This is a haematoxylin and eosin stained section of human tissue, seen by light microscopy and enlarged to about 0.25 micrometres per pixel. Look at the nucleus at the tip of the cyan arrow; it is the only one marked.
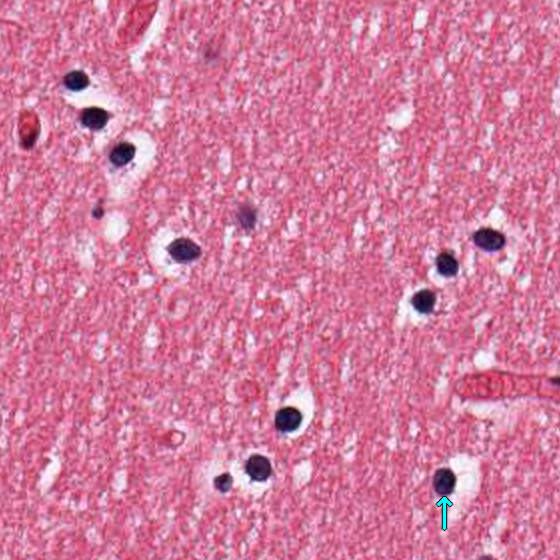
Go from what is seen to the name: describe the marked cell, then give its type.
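The nucleus is round and small, about the same size as the other dark round nuclei scattered through the field. The nucleus is stained very dark, almost uniformly blue-black, with no visible internal detail. No pink cytoplasm is visible around the nucleus; instead it sits against a clear, unstained space (halo) that is larger than the nucleus and extends to one side. The marked cell is an oligodendrocyte.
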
